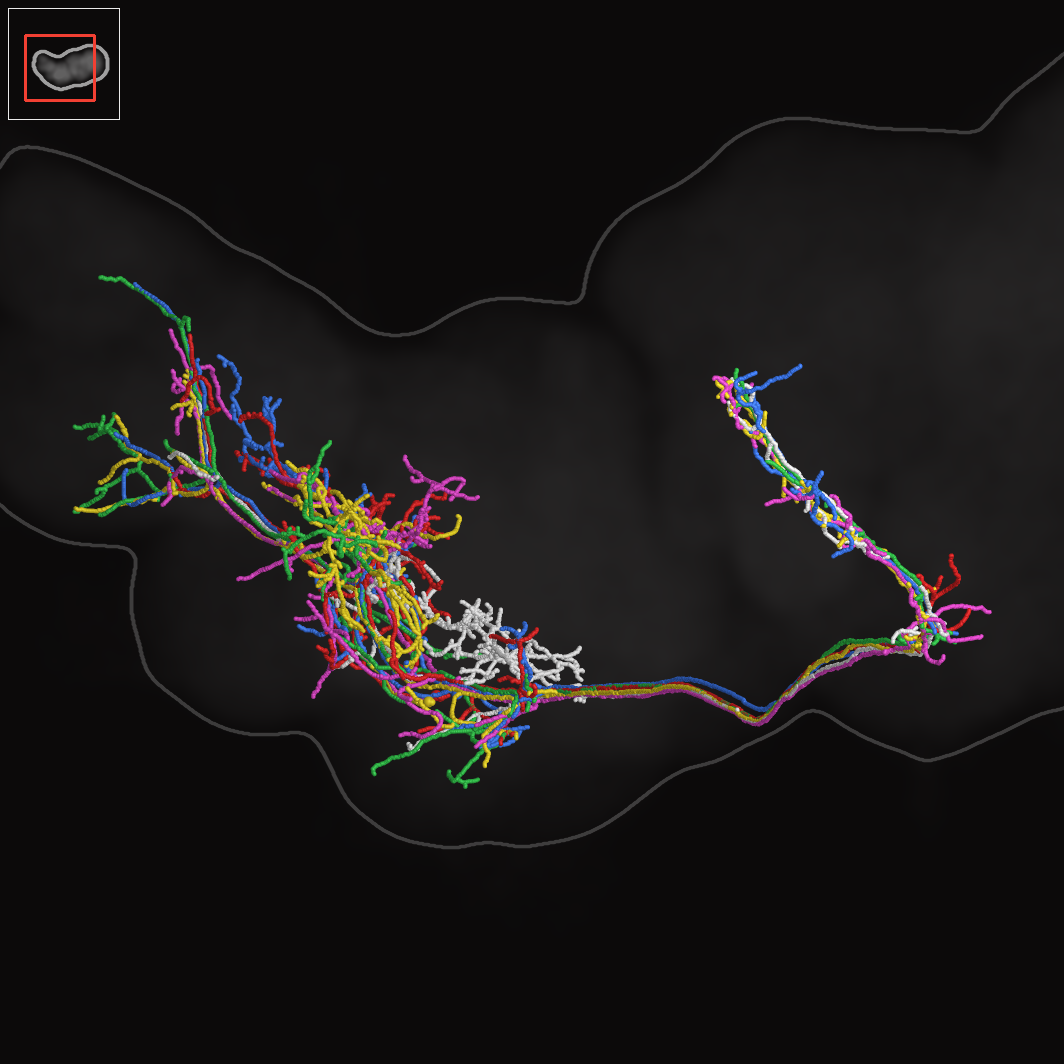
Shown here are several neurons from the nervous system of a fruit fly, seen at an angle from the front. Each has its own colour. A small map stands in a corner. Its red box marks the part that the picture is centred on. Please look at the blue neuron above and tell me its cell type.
AN05B050_b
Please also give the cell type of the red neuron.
AN05B050_a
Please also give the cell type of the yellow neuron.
AN05B052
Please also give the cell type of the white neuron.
AN05B078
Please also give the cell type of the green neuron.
AN05B050_c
